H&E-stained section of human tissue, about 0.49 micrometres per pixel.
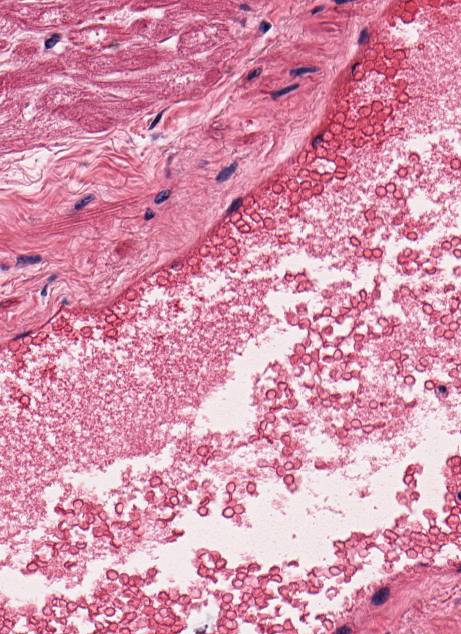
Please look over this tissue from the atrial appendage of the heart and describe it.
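Band of pink fibrous tissue, upper left of field. Edge runs diagonally, upper right to lower left. Fibres wavy, roughly parallel to the edge. Red blood cells densely packed along the edge. Nucleated cells very scarce among them.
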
